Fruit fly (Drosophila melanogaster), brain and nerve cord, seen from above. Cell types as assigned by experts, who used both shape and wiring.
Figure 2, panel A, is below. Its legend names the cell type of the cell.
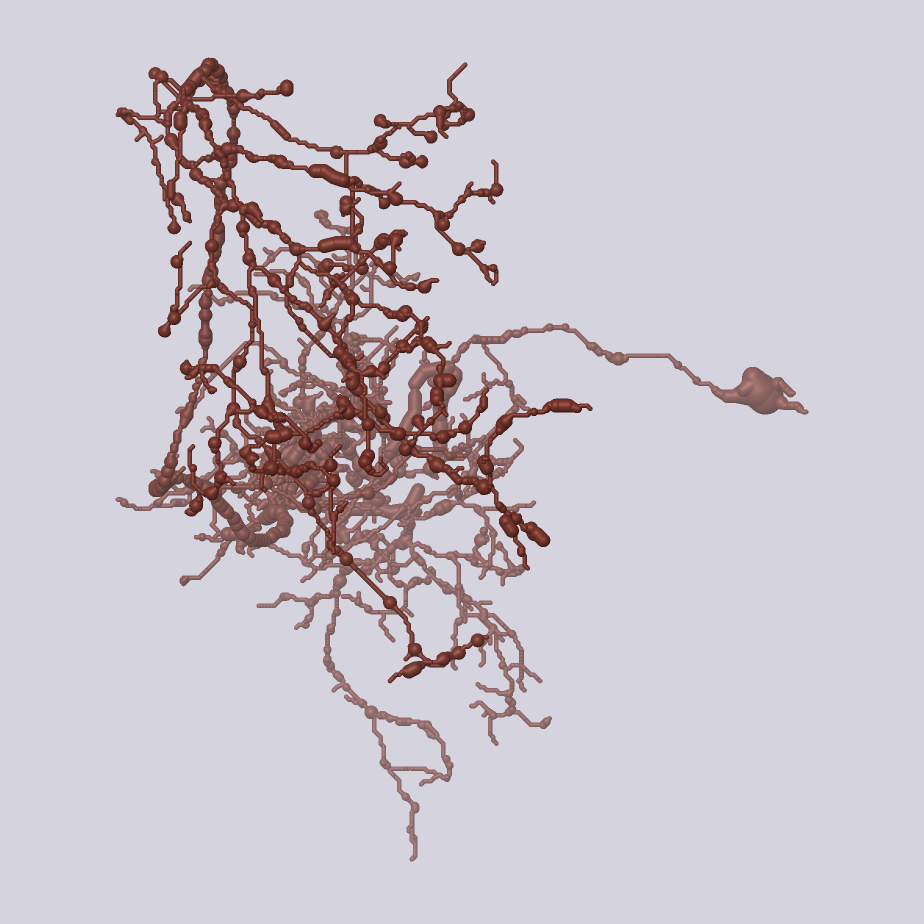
GNG322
